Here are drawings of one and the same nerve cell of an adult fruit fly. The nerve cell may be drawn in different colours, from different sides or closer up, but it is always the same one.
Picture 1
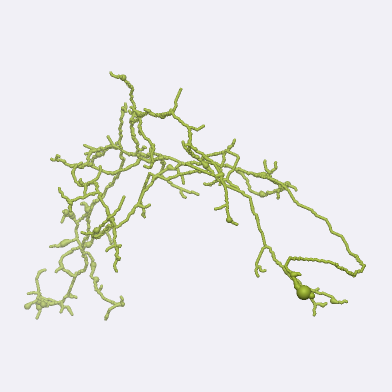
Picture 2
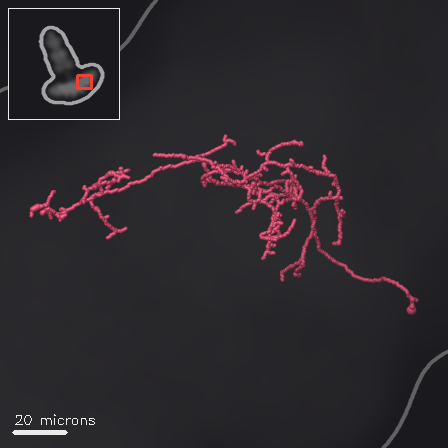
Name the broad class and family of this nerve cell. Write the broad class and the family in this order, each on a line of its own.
central-brain intrinsic neuron
hemilineage SLPal5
